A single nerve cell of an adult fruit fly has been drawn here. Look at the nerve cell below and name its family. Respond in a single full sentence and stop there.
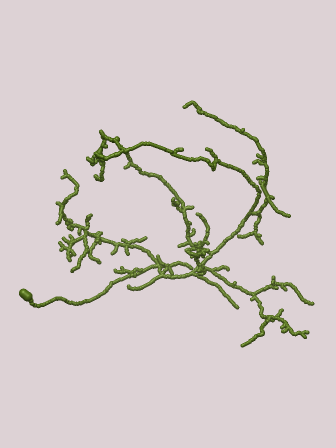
It is hemilineage 09A which is the family of the nerve cell.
